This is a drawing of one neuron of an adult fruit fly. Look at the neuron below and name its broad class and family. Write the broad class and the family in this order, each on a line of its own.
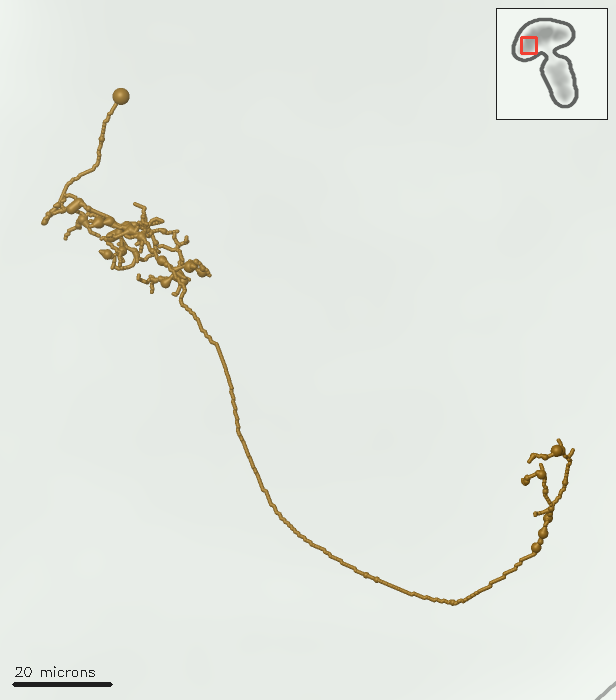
optic-lobe intrinsic neuron
Tm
